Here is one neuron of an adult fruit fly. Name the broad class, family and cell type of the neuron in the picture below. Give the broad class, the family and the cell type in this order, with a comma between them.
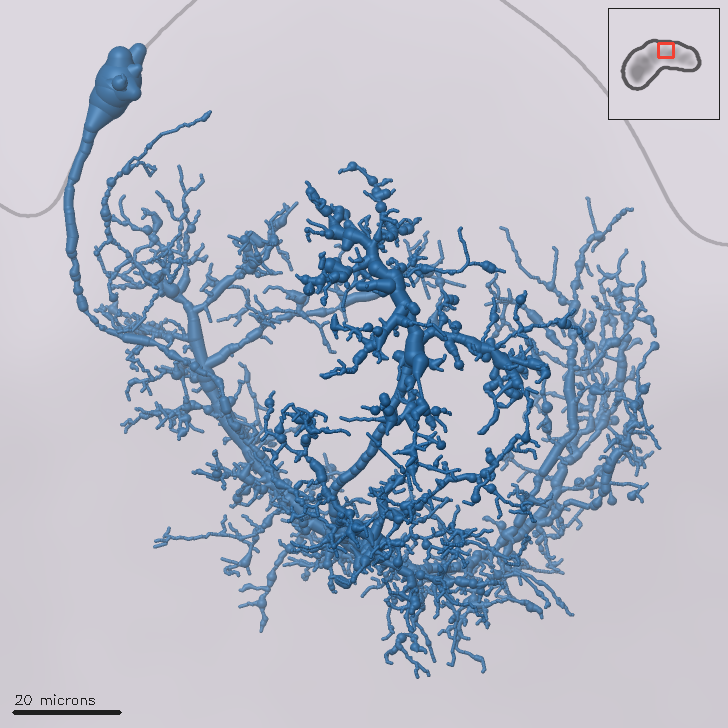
nerve-cord intrinsic neuron, hemilineage 08A, IN08A006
